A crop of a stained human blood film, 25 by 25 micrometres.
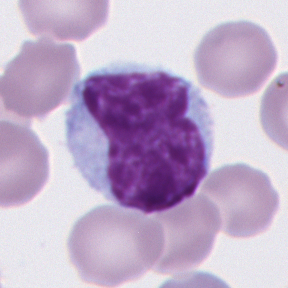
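Monocyte in a stained blood smear, roughly round in outline. Notice the folded nucleus with a notch on its upper right edge. The pale grey-blue cytoplasm of this monocyte is widest on the left side.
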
